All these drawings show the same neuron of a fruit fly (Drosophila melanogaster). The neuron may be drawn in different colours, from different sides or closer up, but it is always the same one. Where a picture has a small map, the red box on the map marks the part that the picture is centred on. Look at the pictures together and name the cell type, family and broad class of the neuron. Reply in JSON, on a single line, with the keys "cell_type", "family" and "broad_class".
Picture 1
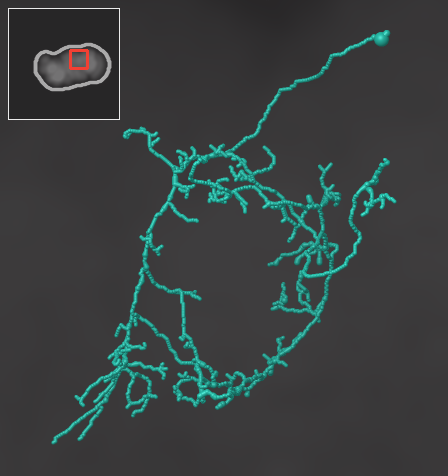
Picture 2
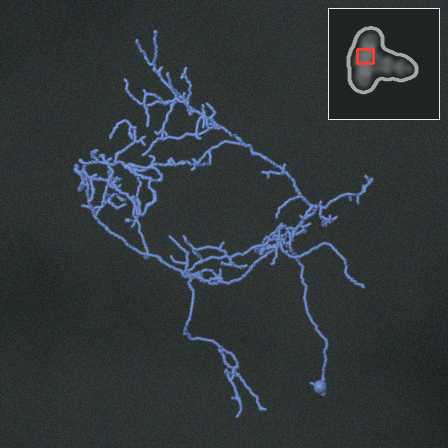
{"cell_type": "CRE026", "family": "hemilineage SMPad3", "broad_class": "central-brain intrinsic neuron"}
